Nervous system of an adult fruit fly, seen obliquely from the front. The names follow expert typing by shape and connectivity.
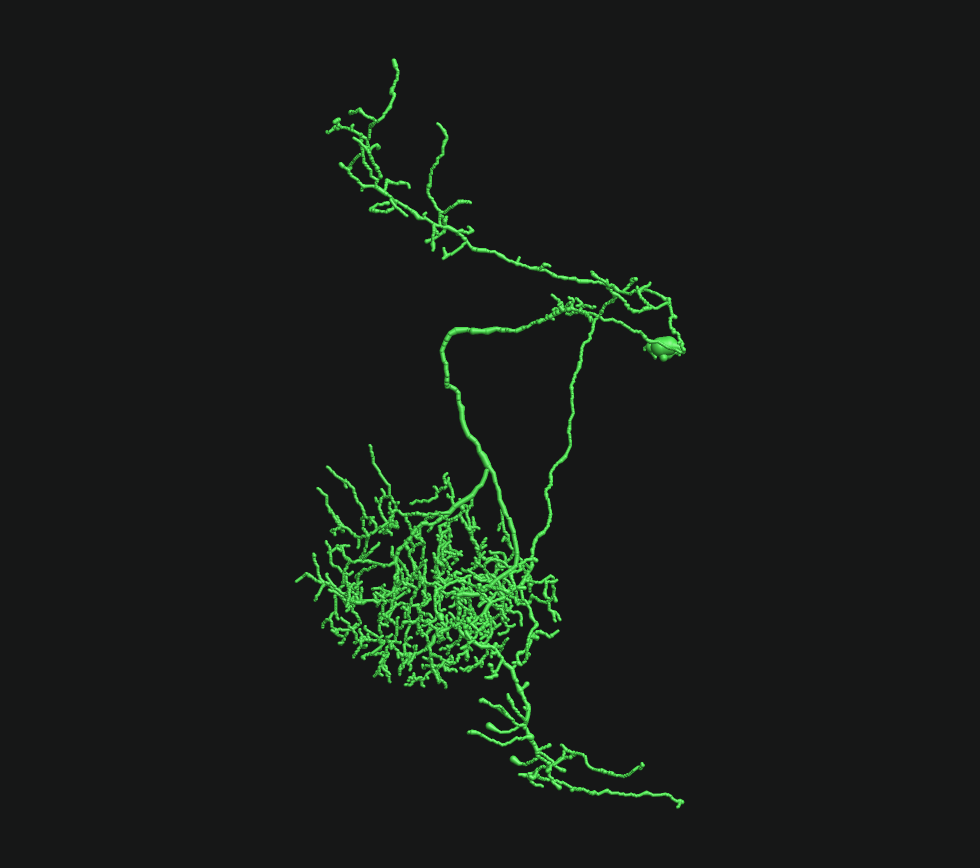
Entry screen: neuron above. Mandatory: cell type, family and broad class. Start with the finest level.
LoVP88; LoVP; visual projection neuron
